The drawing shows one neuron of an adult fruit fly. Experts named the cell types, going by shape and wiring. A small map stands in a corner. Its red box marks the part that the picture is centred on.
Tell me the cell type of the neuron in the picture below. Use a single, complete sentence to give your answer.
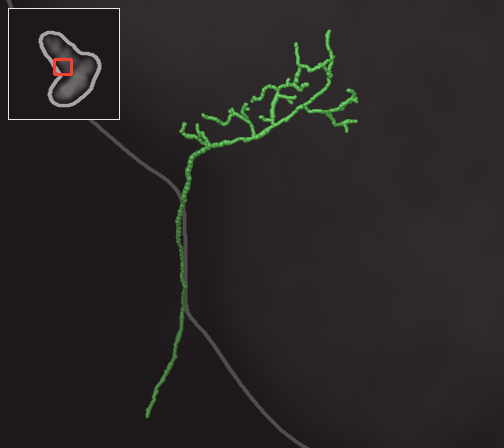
It is as SNta11 that this neuron is typed.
